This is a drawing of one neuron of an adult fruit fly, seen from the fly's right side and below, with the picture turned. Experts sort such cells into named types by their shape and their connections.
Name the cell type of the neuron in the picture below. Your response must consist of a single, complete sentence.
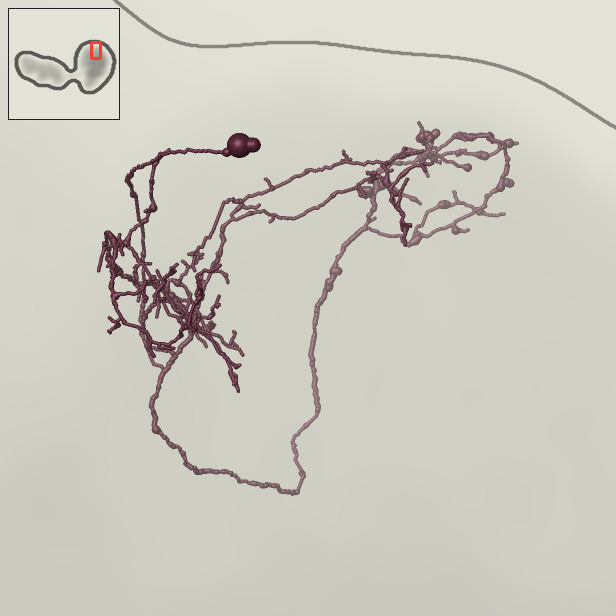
Belonging to the cell type CB1387 is this neuron.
